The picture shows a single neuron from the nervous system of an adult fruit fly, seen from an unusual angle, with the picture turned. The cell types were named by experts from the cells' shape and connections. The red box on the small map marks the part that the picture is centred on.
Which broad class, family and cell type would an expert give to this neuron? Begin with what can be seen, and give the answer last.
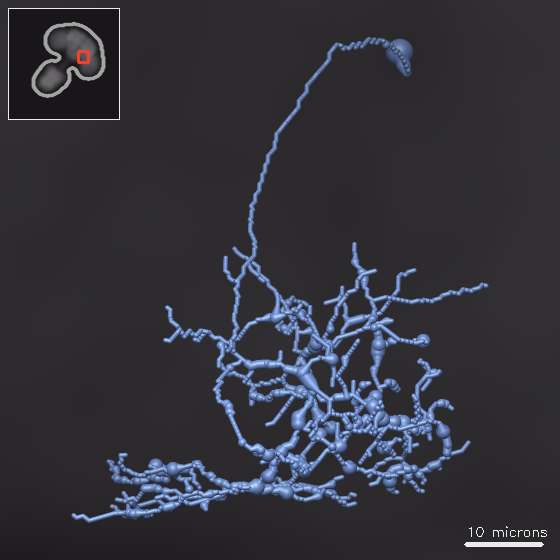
Its cell body lies at the upper right of the picture. From top to bottom in the picture it spans about 65 microns. Dozens of branch ends can be seen. Its broad class is central-brain intrinsic neuron. The family is hemilineage WEDa2. Its cell type is WED030_b.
